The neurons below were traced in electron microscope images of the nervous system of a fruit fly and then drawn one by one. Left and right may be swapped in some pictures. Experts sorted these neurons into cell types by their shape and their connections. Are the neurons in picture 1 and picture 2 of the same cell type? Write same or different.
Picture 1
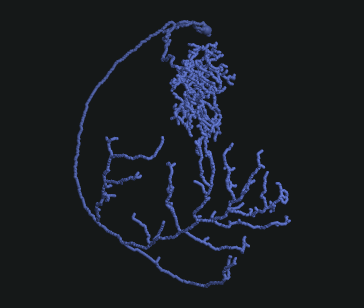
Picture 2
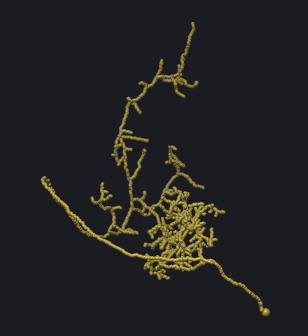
same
